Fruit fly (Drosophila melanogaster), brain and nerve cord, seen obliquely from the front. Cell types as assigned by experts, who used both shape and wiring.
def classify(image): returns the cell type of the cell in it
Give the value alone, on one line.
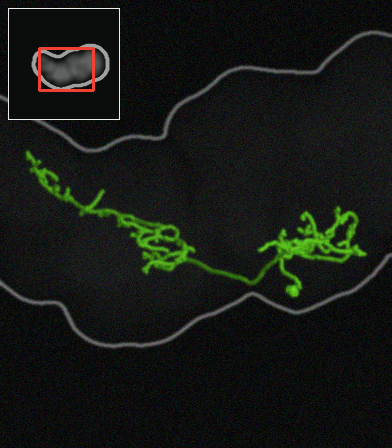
DNge119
